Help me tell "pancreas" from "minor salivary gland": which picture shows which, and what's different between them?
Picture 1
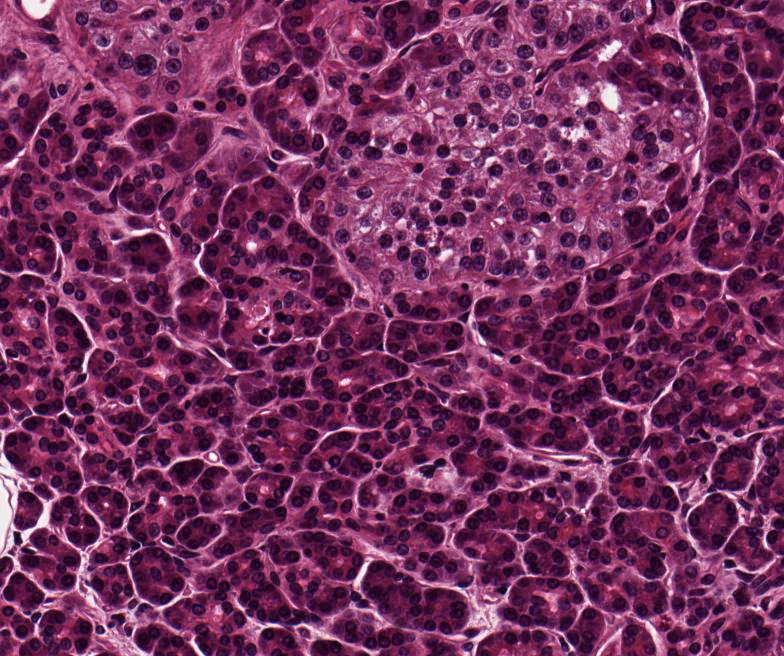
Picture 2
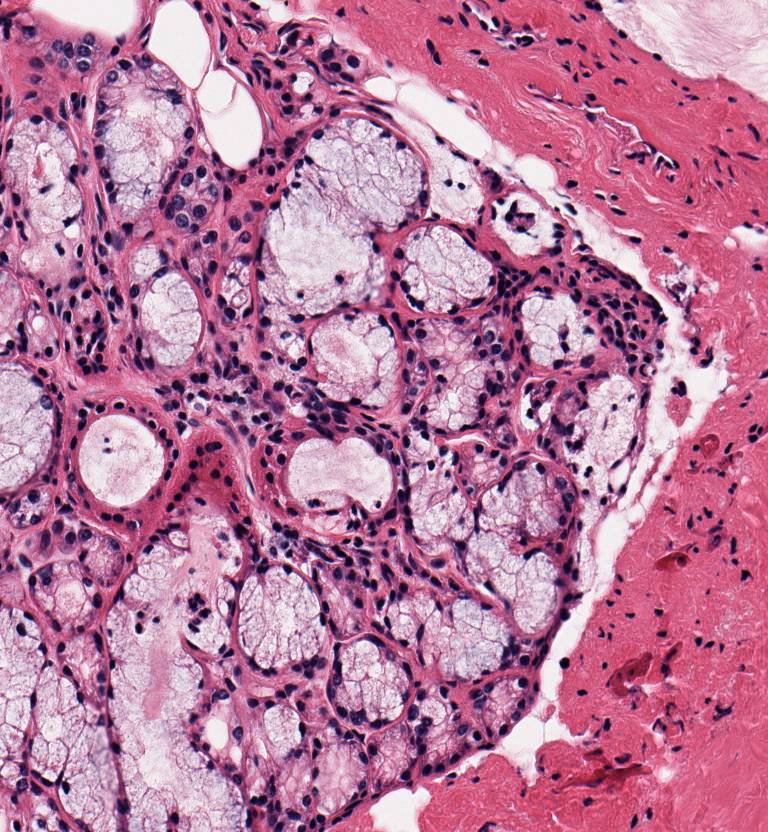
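The first one's the pancreas; the second is a minor salivary gland. In the pancreas, packed acini fill most of the field, broken only by one paler rounded islet in the upper centre-right. The islet cells lie in solid cords and nests rather than around lumina, and their pink is lighter than that of the acini. The acinar cells themselves are deep purple-red, with round nuclei near each cell's base.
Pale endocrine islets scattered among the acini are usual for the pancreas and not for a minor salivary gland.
In the salivary gland, crowded acini fill the left and centre, mostly mucous ones with pale, foamy, weakly staining cytoplasm and small dark nuclei flattened against the base.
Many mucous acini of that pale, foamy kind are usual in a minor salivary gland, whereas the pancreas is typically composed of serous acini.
Down the right side runs dense eosinophilic connective tissue with sparse, elongated nuclei.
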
